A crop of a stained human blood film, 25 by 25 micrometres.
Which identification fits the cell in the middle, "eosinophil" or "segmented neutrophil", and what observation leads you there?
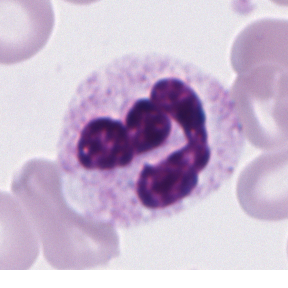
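This cell is a segmented neutrophil. Fine pink-violet granules are spread evenly through its abundant, pale pinkish-lilac cytoplasm.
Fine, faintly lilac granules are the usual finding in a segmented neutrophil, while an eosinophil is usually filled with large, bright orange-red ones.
The nucleus is divided into several lobes linked by narrow constrictions, with dark purple, coarsely clumped chromatin.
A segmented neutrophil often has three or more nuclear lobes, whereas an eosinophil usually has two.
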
